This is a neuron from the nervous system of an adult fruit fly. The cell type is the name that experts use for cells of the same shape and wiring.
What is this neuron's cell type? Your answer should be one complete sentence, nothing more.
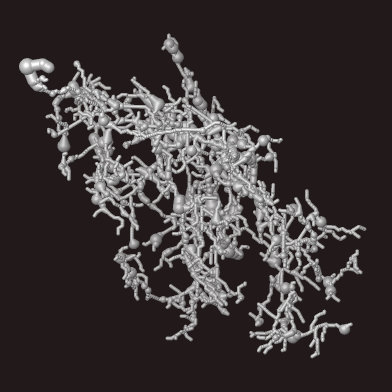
The neuron is typed under the name AVLP401.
